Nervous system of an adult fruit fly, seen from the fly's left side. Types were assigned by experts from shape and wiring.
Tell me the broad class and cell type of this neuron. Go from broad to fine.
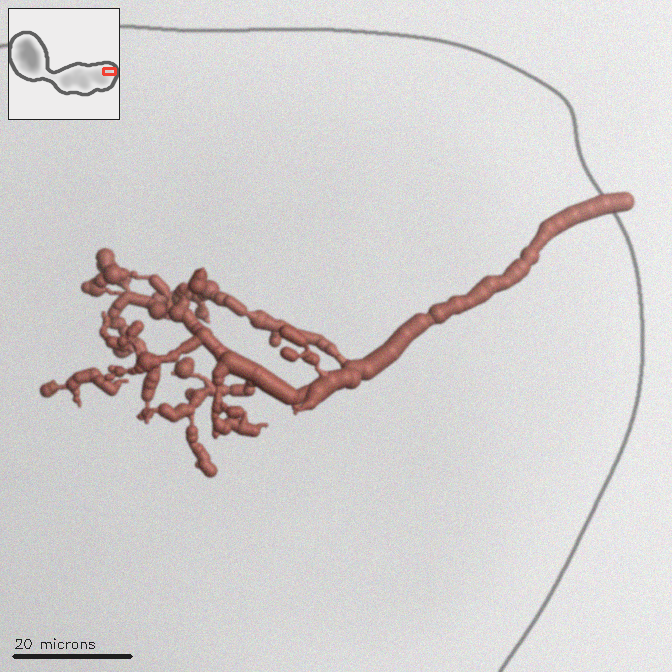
sensory neuron entering the nerve cord; SNxx23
